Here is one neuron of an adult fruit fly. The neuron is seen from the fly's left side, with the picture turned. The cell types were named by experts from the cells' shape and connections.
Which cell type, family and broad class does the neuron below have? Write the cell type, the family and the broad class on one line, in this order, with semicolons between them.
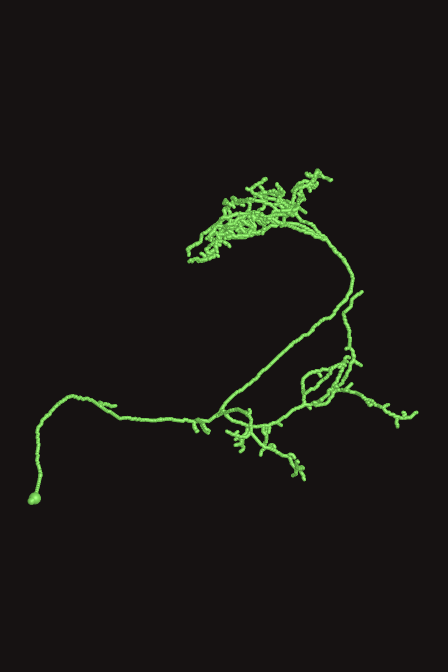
FB2M_a; hemilineage DL1_dorsal; central-brain intrinsic neuron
